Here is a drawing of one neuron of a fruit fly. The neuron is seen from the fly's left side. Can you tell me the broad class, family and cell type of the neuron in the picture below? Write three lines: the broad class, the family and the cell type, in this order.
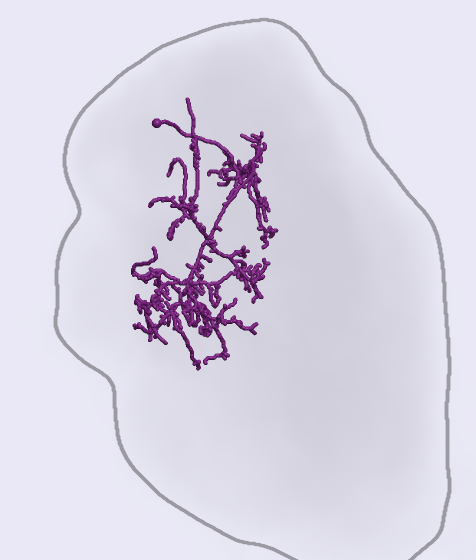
central-brain intrinsic neuron
hemilineage VLPd1
AVLP039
